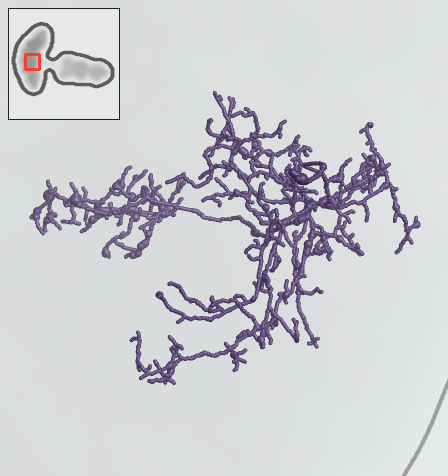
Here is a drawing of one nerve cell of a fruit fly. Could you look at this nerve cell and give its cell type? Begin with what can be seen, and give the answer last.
It is in the brain and does not reach the nerve cord. As drawn here it is wider than it is tall. Its broad class is central-brain intrinsic neuron. The cell type is IB031.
